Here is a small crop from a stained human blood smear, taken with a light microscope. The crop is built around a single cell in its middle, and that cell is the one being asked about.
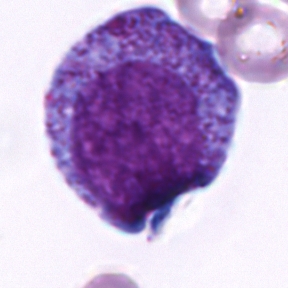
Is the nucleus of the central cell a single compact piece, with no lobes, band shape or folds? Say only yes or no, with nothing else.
Yes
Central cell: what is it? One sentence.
The cell centered in this field of view is a promyelocyte.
